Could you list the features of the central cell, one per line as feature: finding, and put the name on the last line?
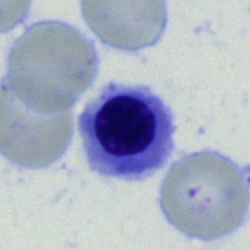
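Chromatin: dense and dark purple, with coarse clumps.
Nucleoli: none can be seen.
Cytoplasm colour: blue.
Granules: none in the cytoplasm.
Identity: erythroblast.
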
